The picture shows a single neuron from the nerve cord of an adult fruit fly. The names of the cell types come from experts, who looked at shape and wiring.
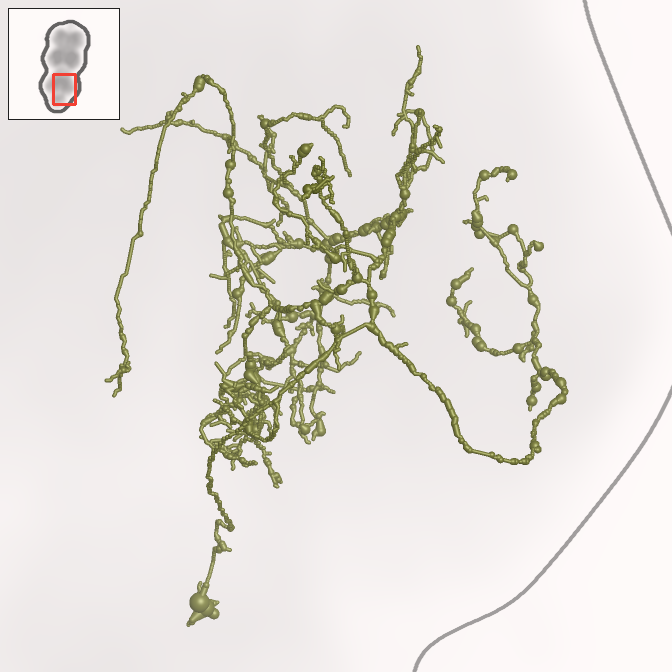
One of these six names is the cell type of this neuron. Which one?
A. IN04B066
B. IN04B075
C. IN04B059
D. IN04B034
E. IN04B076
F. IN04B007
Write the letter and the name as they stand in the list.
E. IN04B076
